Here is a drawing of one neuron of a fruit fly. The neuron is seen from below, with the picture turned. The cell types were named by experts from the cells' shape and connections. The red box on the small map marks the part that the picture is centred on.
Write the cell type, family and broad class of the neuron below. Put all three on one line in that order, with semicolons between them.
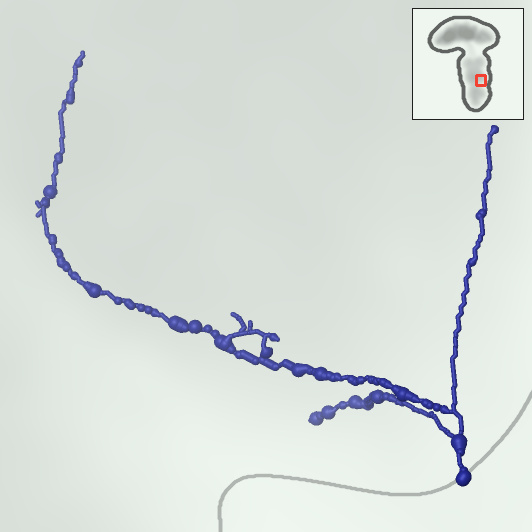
SNta35; class mechanosensory tactile; sensory neuron entering the nerve cord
